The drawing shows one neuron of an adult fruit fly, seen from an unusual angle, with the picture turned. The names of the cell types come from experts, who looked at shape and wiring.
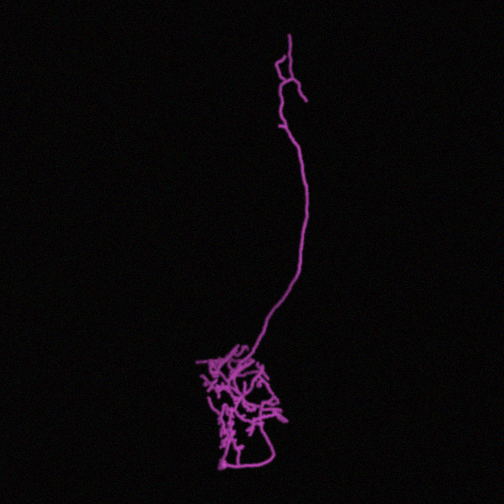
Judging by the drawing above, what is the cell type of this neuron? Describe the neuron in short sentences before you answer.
The cell body is at the bottom of the picture. As drawn here it is more than twice as tall as it is wide. It is a descending neuron. It is of cell type DNg12_a.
